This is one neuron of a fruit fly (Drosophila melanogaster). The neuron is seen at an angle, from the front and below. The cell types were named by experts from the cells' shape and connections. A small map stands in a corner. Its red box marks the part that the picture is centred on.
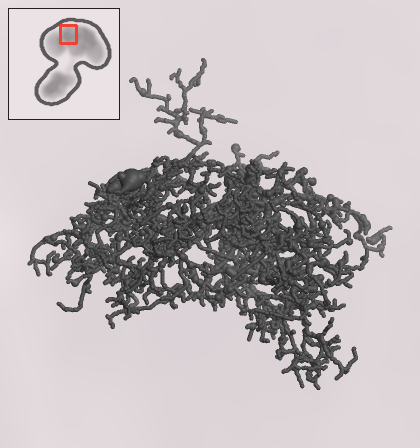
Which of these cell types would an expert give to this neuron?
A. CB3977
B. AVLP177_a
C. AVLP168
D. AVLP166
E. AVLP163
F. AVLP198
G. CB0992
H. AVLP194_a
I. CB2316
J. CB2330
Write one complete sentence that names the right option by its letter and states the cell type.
The cell type for the neuron is option E, which is AVLP163.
